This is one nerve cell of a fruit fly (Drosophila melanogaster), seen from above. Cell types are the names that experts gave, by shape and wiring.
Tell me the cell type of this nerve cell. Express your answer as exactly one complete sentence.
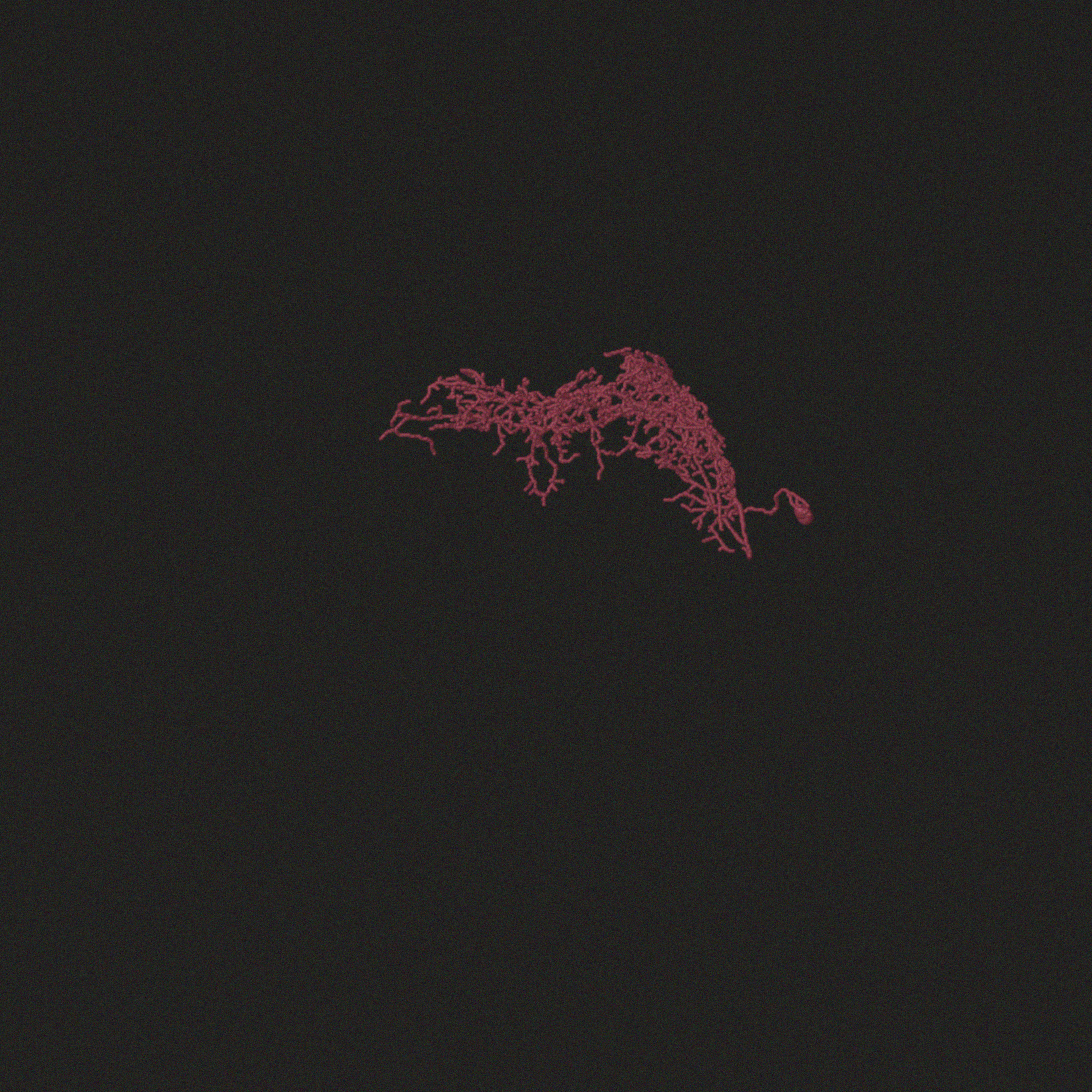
The cell type name GNG027 applies to this nerve cell.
